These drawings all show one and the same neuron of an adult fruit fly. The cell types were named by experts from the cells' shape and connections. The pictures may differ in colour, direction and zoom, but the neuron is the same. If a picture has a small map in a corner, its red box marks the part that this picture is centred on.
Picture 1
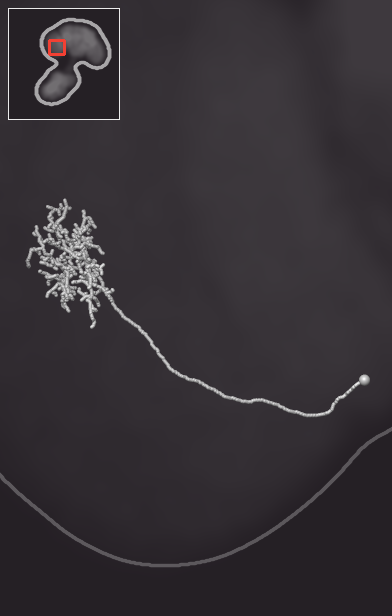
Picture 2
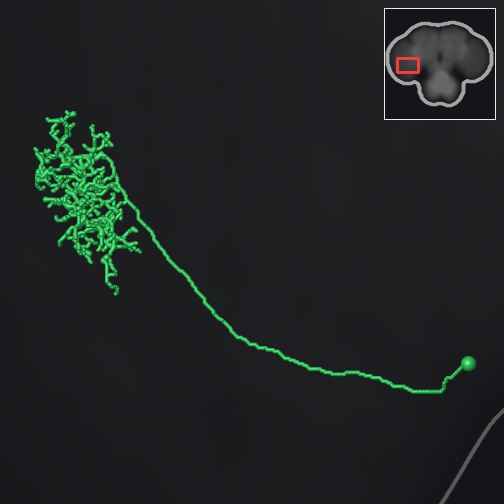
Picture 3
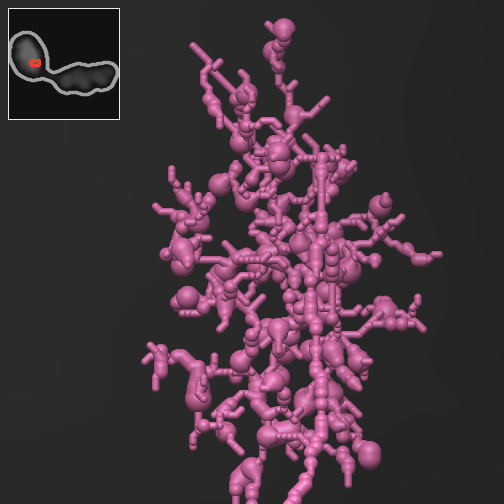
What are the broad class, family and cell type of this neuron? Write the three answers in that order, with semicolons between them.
optic-lobe intrinsic neuron; Pm; Pm1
